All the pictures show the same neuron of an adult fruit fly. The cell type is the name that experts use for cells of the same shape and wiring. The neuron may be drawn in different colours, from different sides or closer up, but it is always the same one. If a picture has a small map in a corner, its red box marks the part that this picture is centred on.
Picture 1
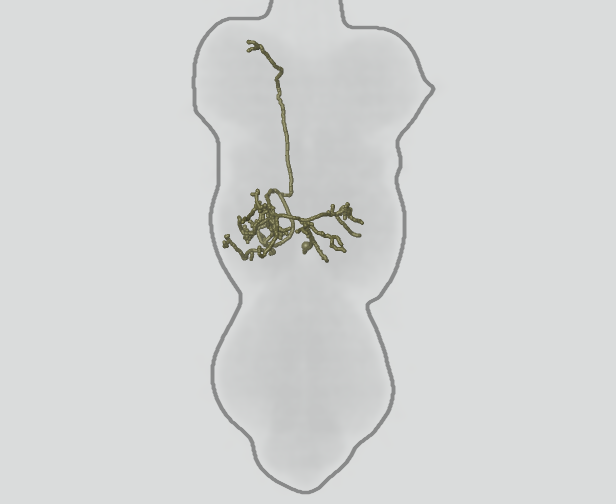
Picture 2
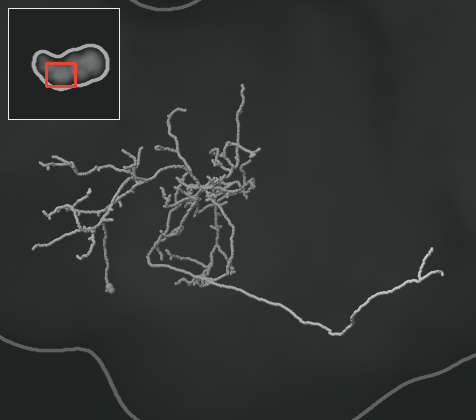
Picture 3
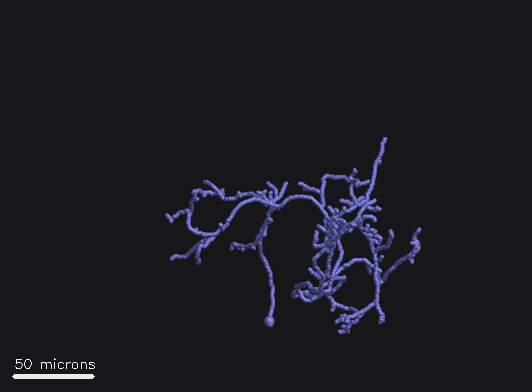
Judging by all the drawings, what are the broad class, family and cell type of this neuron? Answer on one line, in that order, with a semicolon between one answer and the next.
nerve-cord intrinsic neuron; hemilineage 12B; IN12B046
